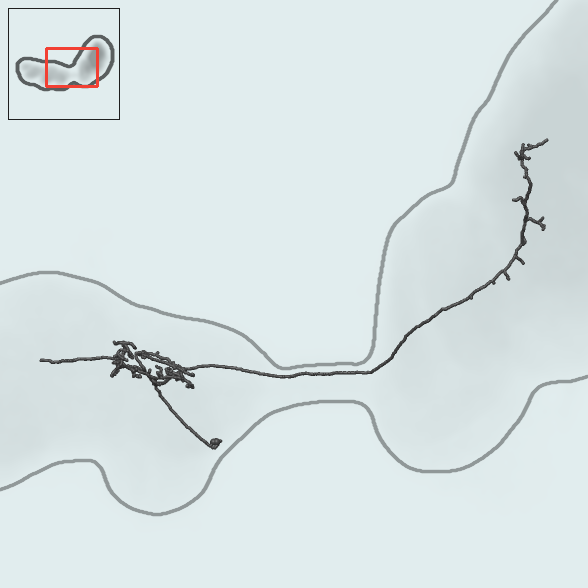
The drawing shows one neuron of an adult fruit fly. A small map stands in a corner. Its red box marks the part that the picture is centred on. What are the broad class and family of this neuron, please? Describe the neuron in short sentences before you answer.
In this view it is wider than it is tall. Its broad class is ascending neuron. The family is hemilineage 07B.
